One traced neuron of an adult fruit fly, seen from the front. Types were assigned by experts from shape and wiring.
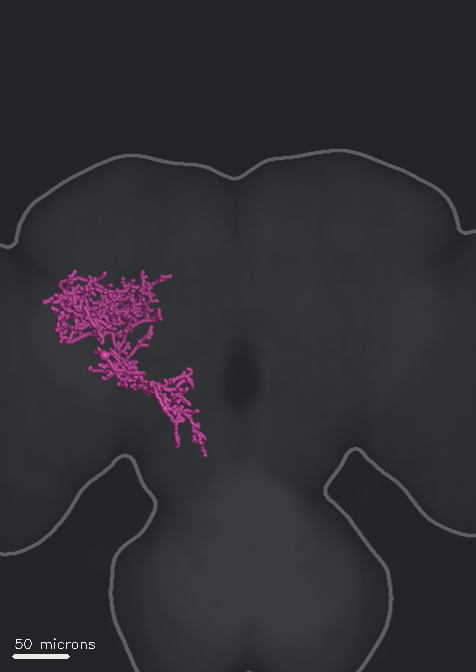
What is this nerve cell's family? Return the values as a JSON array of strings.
["hemilineage WEDa2"]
